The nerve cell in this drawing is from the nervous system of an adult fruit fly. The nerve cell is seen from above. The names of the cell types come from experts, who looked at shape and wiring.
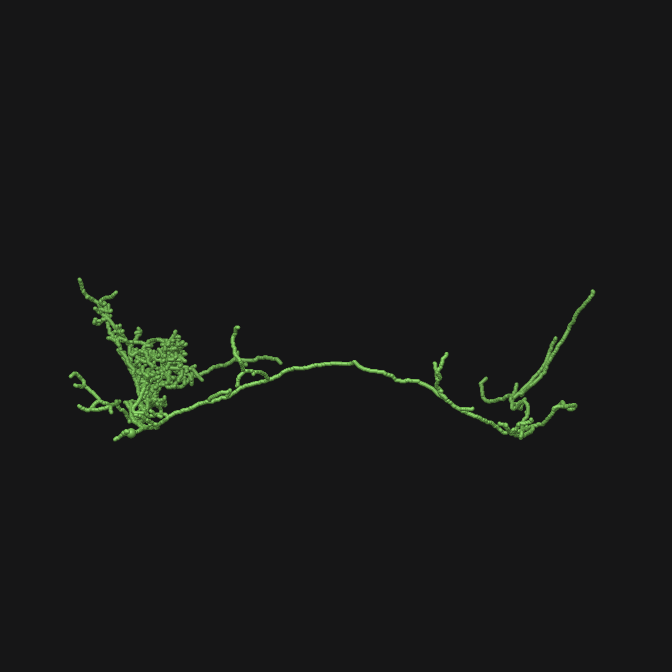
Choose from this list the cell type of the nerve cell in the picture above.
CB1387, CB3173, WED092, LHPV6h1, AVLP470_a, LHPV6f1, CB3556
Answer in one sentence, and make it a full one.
It is as WED092 that this nerve cell is typed.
